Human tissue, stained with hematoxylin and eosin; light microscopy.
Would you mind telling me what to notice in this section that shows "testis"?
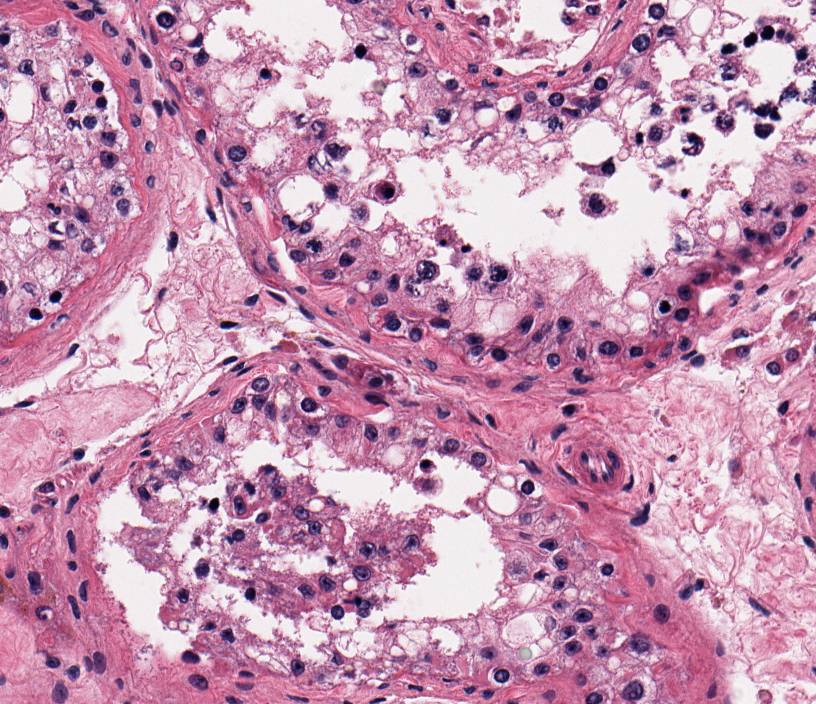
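In this testis section I see cross-sections of several rounded tubules, with narrow bands of intervening tissue between them.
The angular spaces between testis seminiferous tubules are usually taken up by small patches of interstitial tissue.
The bands between these tubules fit that. Each tubule is bounded by a thick pink band of layered collagen carrying flattened, spindle-shaped nuclei.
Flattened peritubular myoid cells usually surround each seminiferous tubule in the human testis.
The flattened nuclei in that band agree with this. Inside, the lining is several cells thick, with round nuclei in pale cytoplasm riddled with clear vacuoles.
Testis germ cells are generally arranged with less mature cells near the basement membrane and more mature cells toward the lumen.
Right of centre, in the intervening tissue, lies a small thick-walled vessel whose cells are arranged concentrically.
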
